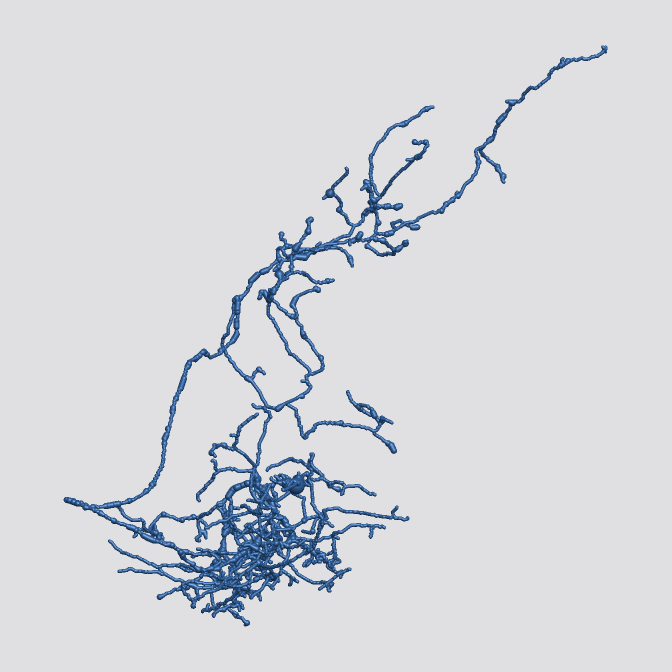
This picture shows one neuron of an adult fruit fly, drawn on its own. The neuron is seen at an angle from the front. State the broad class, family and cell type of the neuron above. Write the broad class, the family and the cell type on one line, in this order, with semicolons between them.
nerve-cord intrinsic neuron; hemilineage 01A; IN01A024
